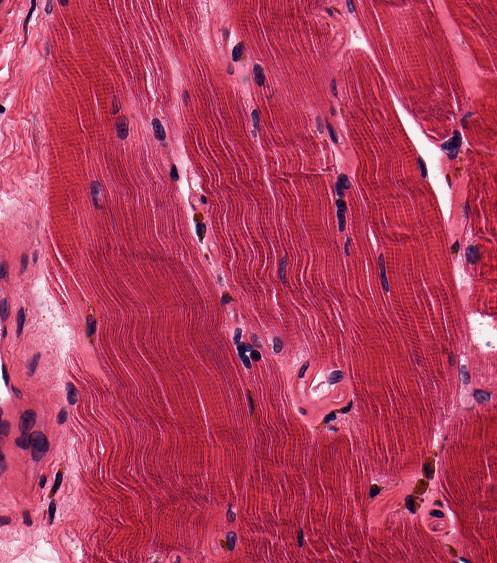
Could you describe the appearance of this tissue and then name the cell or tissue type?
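Long, strongly eosinophilic muscle fibres fill the field, running roughly top to bottom with a slight diagonal tilt. Across them you can clearly see fine transverse cross-striations. Fibres and striations follow a wavy, undulating course rather than a straight one. A few cells between the fibres, especially toward the lower right, hold golden-brown pigment. This is skeletal muscle.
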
